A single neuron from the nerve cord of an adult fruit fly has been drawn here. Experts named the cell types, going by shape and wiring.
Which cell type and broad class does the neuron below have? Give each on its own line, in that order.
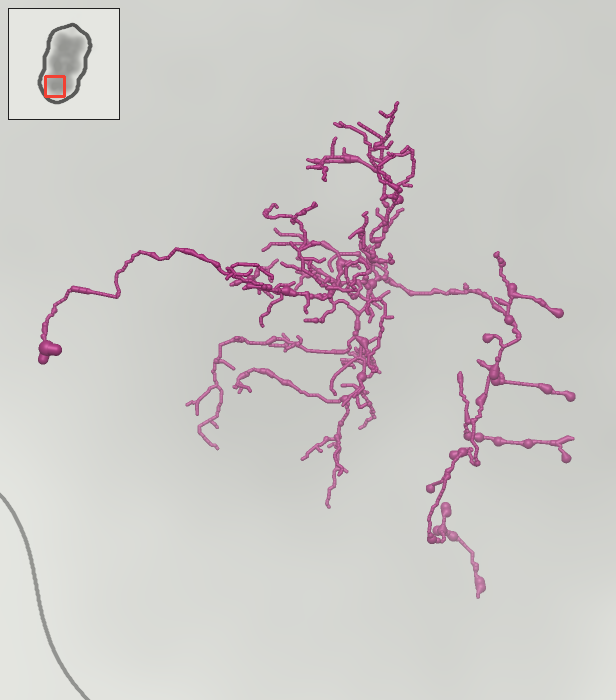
INXXX295
nerve-cord intrinsic neuron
